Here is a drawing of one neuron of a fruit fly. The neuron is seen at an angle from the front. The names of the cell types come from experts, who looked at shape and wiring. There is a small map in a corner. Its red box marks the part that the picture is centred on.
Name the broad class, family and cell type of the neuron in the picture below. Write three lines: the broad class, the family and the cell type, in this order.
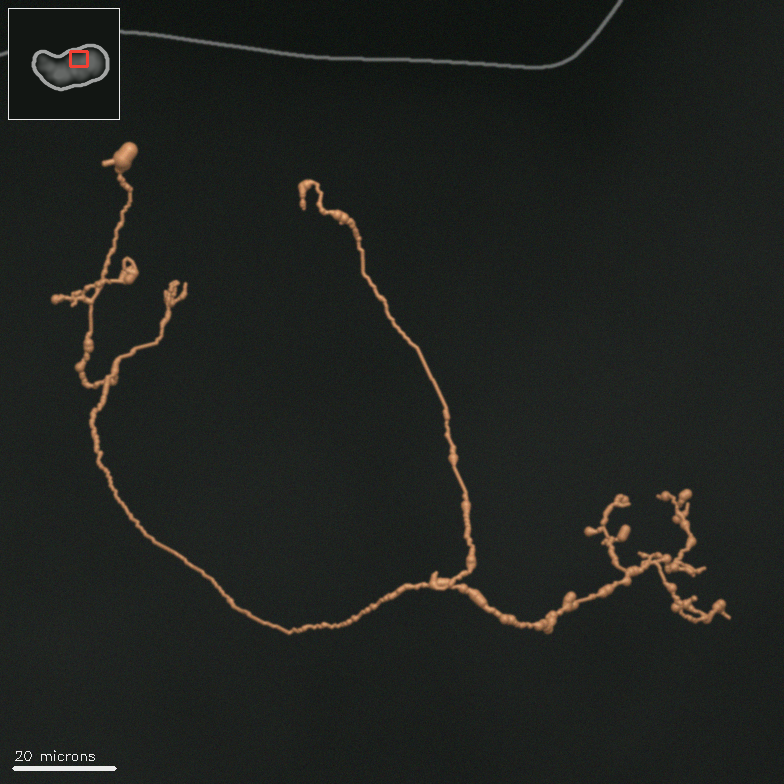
central-brain intrinsic neuron
class Kenyon Cell
KCa'b'-ap1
